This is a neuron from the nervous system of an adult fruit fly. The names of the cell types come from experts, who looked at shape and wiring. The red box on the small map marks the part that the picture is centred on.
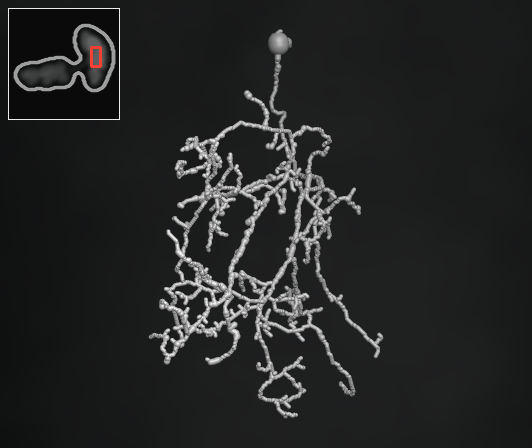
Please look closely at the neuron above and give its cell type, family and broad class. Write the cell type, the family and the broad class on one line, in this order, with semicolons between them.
CL187; hemilineage SMPp&v1_posterior; central-brain intrinsic neuron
